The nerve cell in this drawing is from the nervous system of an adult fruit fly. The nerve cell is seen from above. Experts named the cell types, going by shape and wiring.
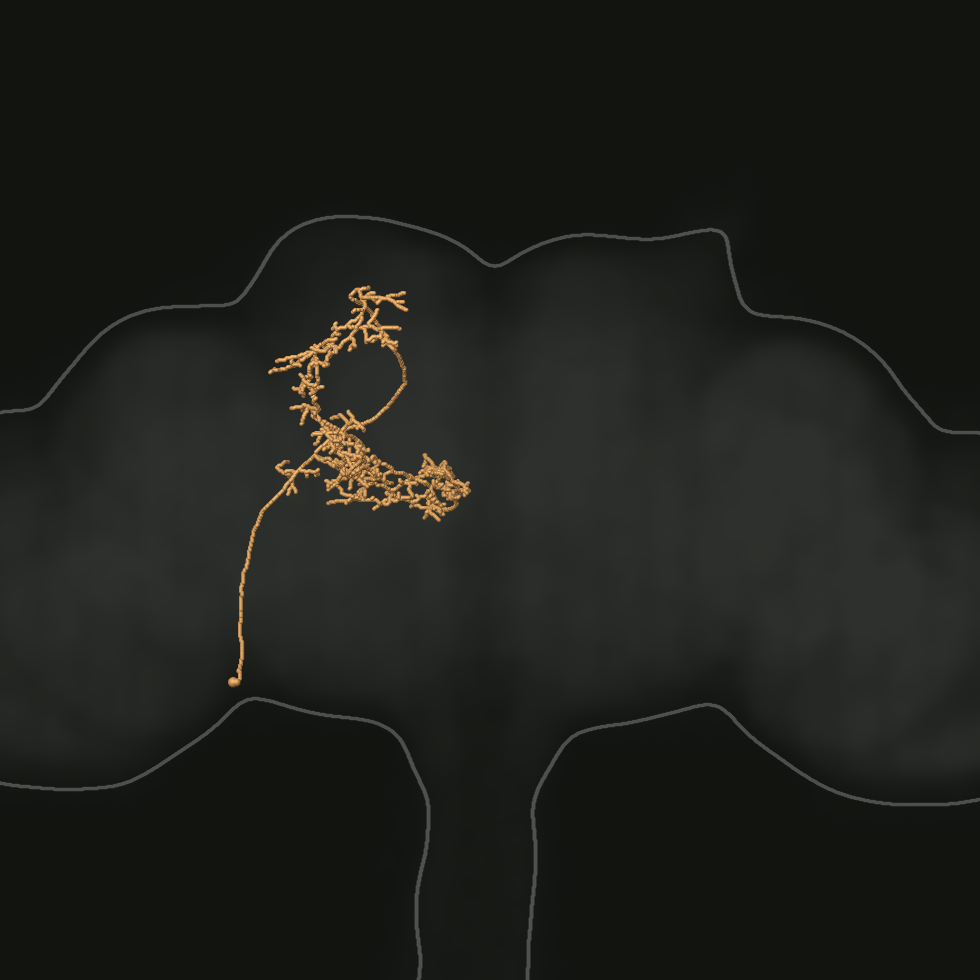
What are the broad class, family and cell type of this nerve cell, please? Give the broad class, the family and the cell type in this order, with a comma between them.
central-brain intrinsic neuron, hemilineage VLPl&p1_posterior, aIPg7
